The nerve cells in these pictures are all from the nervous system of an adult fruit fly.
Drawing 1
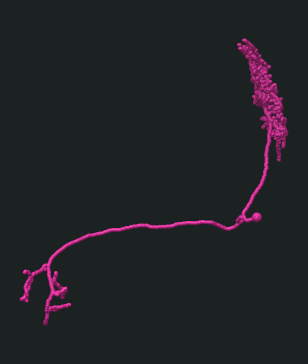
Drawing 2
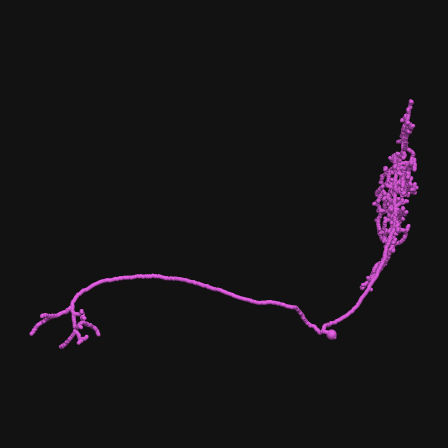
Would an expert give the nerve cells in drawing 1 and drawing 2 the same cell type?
yes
